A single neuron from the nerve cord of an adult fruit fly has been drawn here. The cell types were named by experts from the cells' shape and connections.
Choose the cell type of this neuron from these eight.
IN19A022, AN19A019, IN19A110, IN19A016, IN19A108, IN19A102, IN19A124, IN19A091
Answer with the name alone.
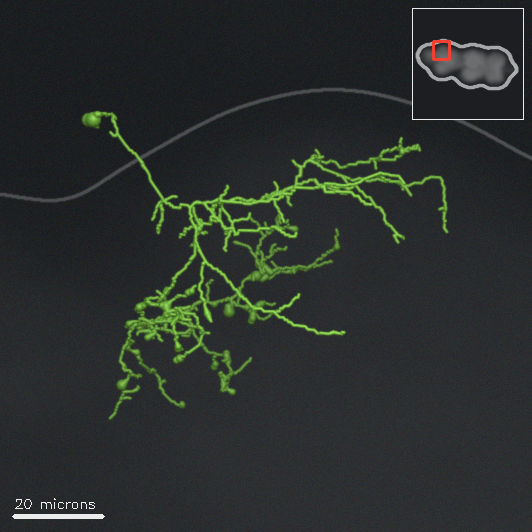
IN19A110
